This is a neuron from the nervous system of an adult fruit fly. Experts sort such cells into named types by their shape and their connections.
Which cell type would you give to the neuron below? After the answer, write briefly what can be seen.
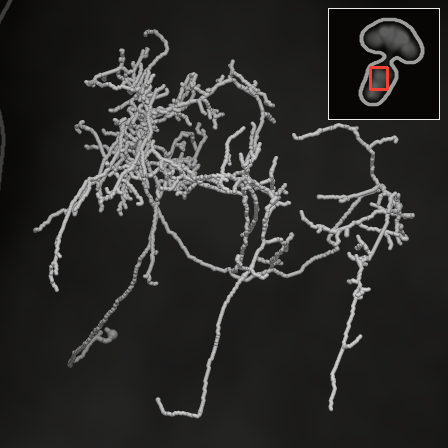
Its cell type is IN07B038. Its broad class is nerve-cord intrinsic neuron. It is in the nerve cord and does not reach the brain. Its cell body lies at the lower left of the picture. Dozens of branch ends can be seen.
